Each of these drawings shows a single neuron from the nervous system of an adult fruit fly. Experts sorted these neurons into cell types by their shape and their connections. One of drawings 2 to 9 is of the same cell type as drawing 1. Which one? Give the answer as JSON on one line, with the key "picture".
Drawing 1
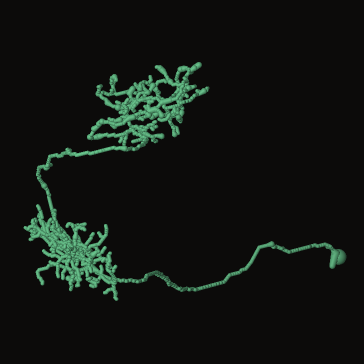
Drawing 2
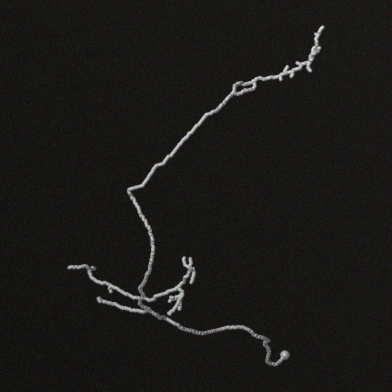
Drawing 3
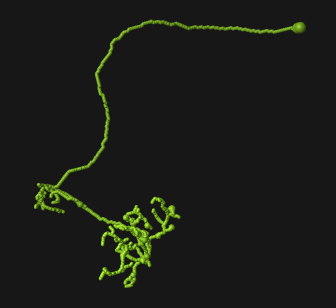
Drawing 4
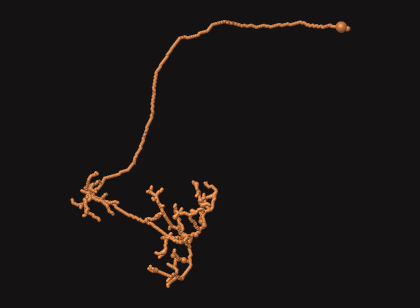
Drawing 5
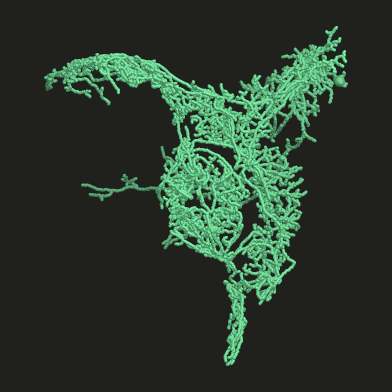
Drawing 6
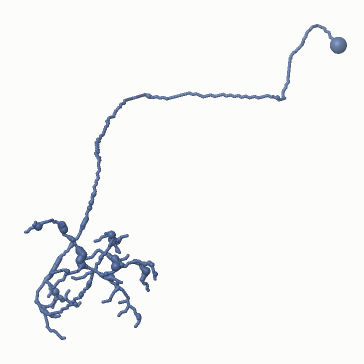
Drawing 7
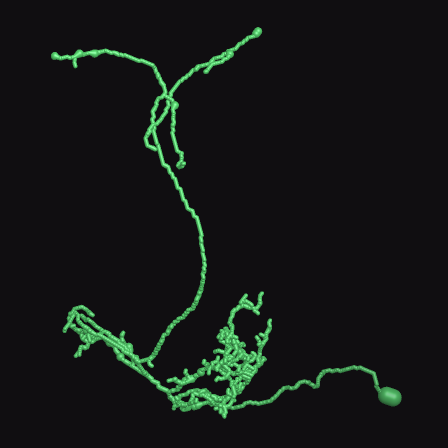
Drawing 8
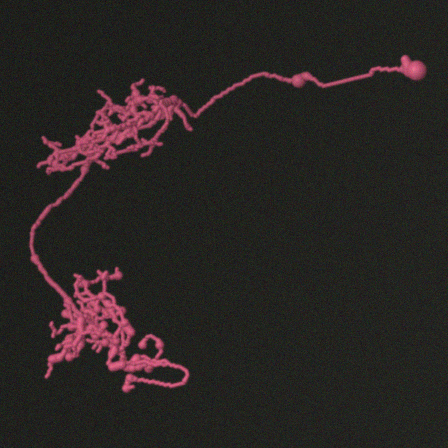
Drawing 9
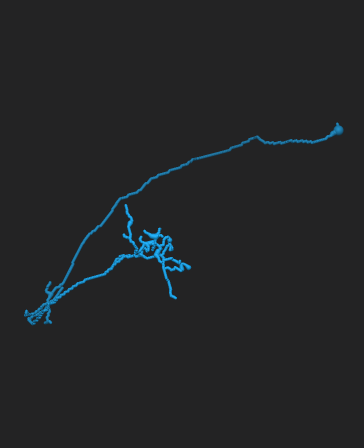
{"picture": 8}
